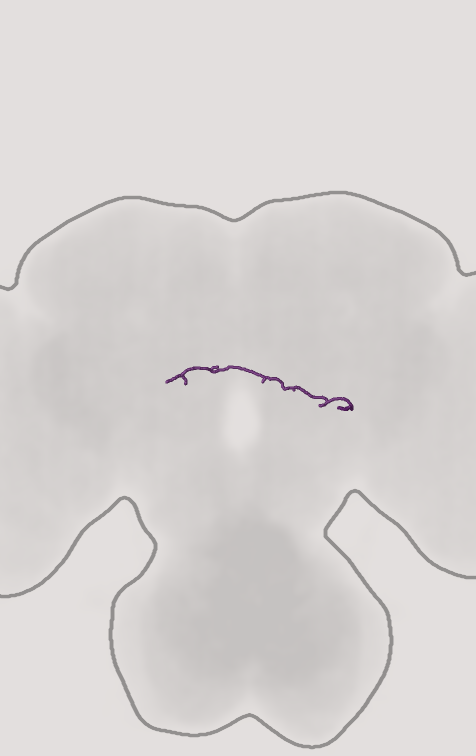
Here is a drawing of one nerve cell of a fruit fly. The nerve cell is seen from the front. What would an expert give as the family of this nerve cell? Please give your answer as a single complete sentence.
Family class hygrosensory includes the nerve cell shown here.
